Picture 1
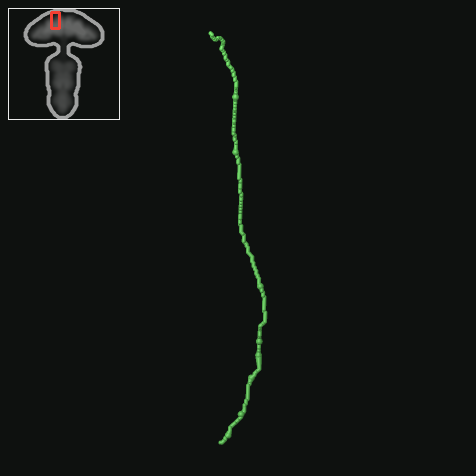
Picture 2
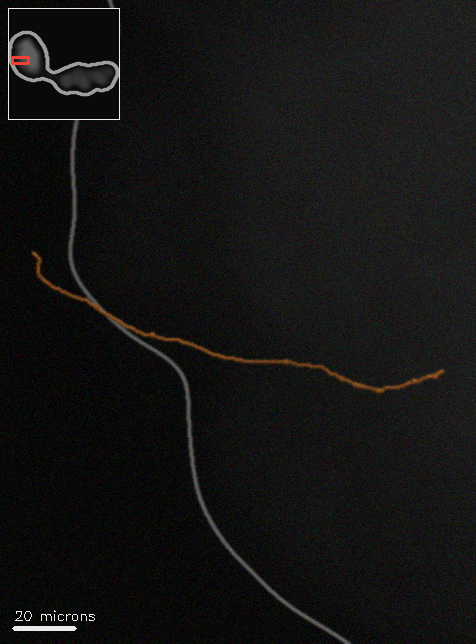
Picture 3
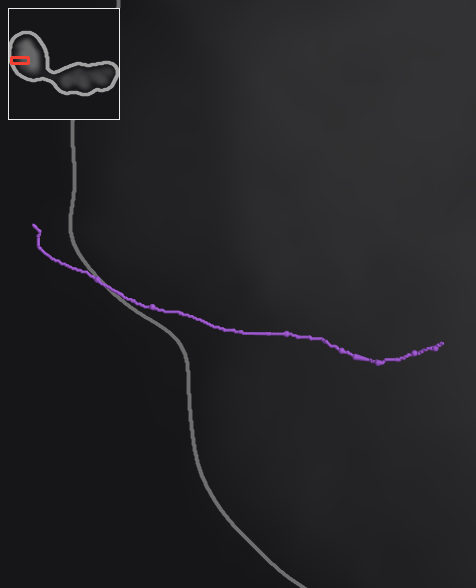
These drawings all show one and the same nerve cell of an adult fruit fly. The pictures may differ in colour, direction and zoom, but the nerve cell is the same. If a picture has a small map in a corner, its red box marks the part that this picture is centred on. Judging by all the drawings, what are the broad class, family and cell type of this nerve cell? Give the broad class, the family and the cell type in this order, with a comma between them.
sensory neuron entering the brain, class mechanosensory, JO-B4_b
